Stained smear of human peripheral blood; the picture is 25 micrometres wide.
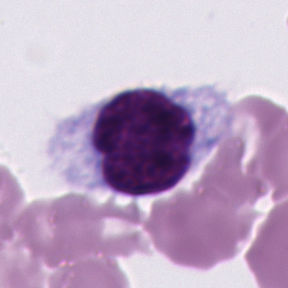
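Hairy cell, the central cell in this blood smear. A shallow notch cuts into the left side of the nucleus, and I can't find any nucleoli. The nucleus sits near the lower edge of the cell, leaving little cytoplasm beneath it. No coarse granules show in the cytoplasm.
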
